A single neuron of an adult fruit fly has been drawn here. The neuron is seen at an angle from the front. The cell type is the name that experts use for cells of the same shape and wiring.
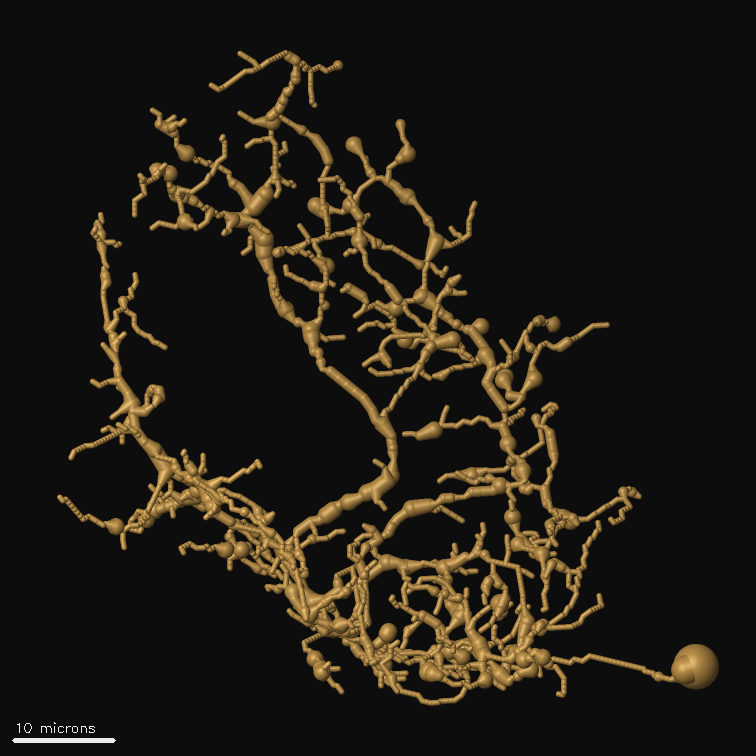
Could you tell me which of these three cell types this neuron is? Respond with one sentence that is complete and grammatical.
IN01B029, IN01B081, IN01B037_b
It is IN01B029 that this neuron is, by cell type.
